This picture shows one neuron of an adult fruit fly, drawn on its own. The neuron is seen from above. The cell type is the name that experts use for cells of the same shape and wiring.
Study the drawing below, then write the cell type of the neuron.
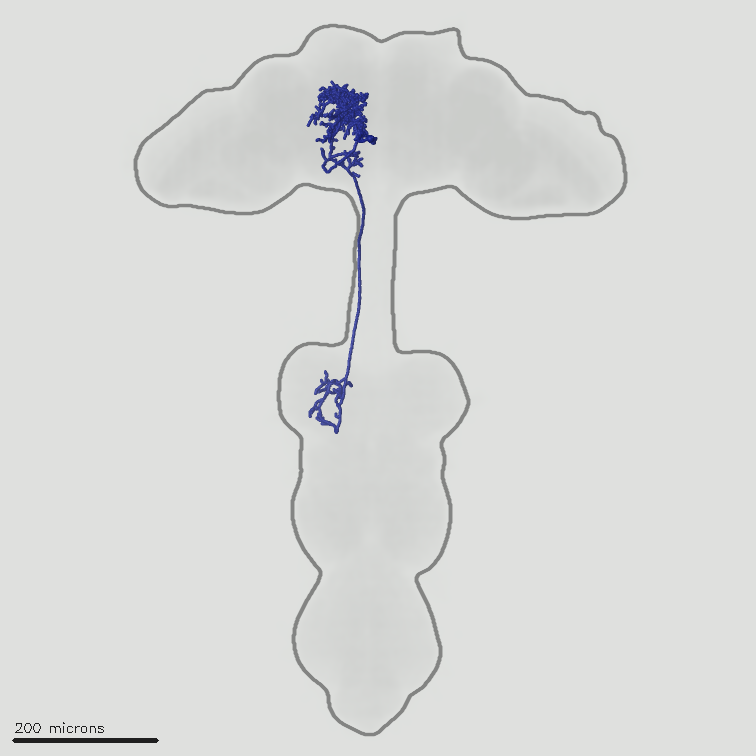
DNp56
